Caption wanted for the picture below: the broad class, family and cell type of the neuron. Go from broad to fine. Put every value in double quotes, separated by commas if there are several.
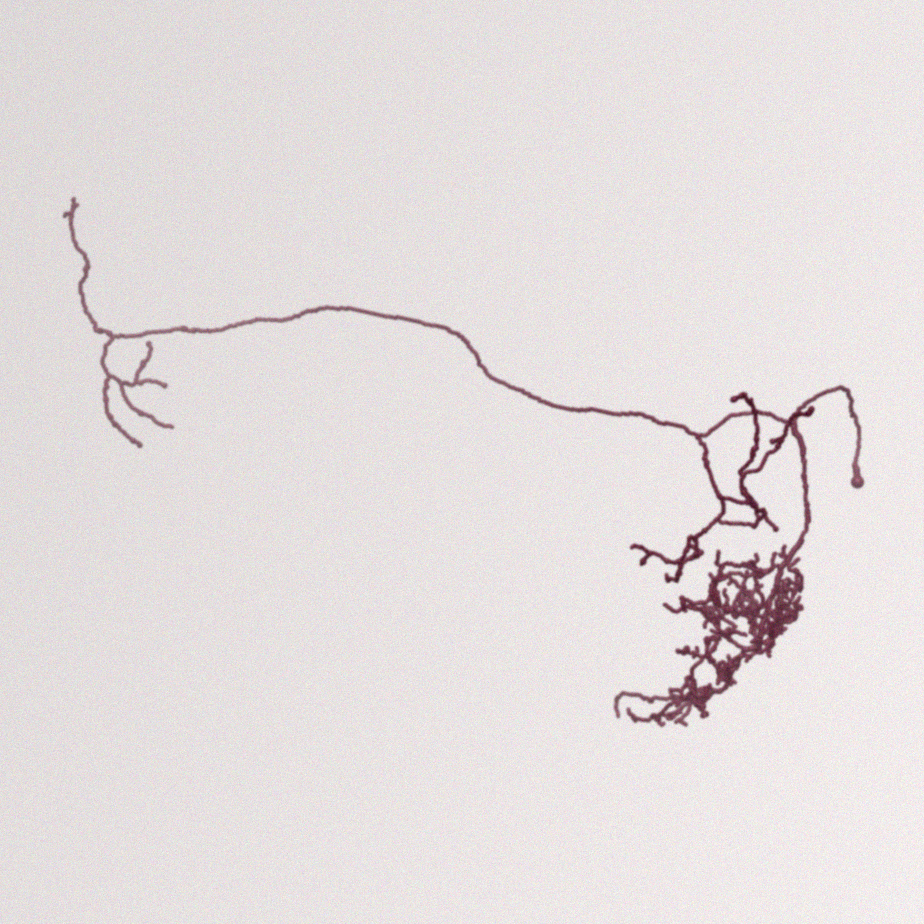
"central-brain intrinsic neuron", "hemilineage VLPl&p2_posterior", "WED111"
